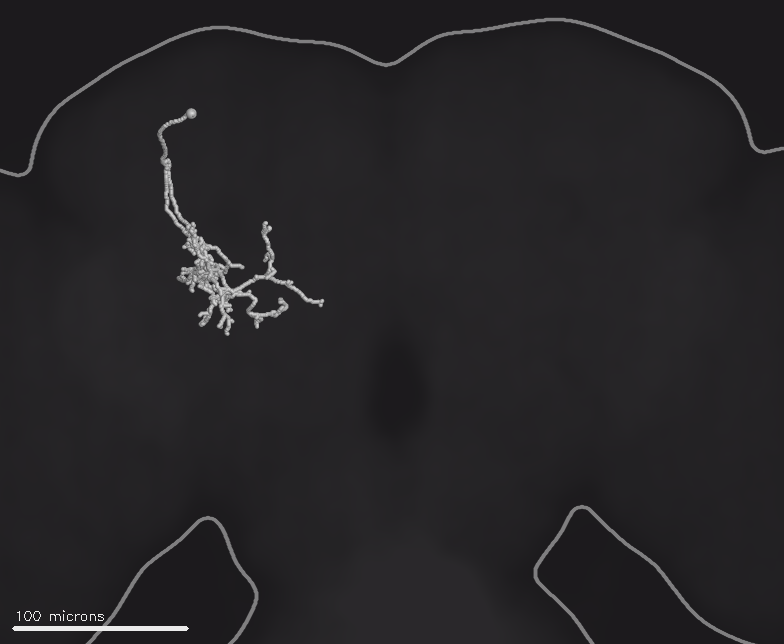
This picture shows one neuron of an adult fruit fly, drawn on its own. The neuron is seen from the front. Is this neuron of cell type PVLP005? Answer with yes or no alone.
yes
